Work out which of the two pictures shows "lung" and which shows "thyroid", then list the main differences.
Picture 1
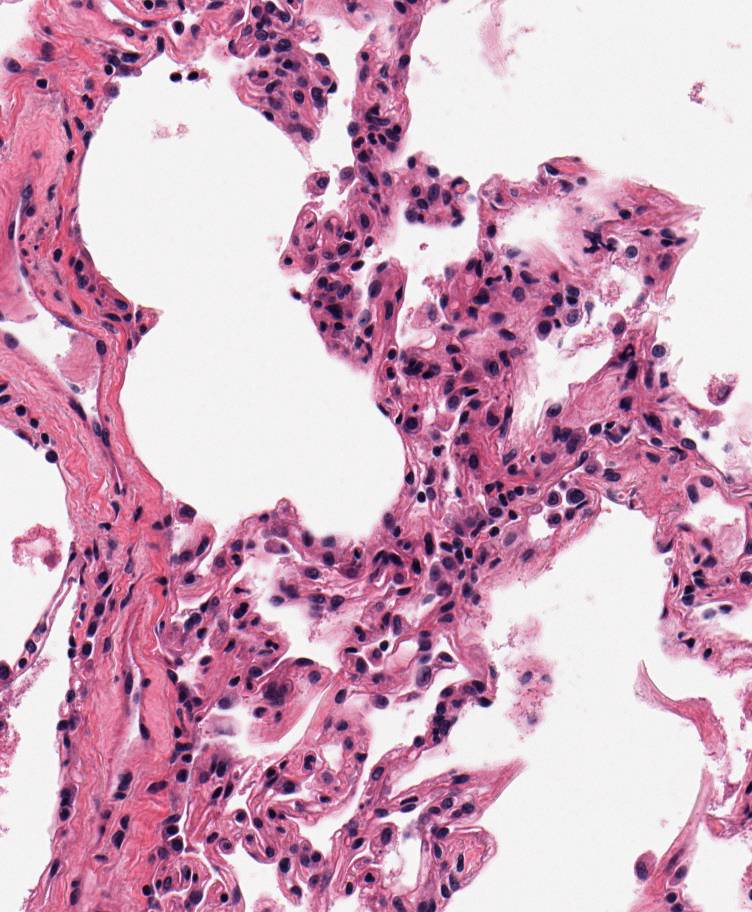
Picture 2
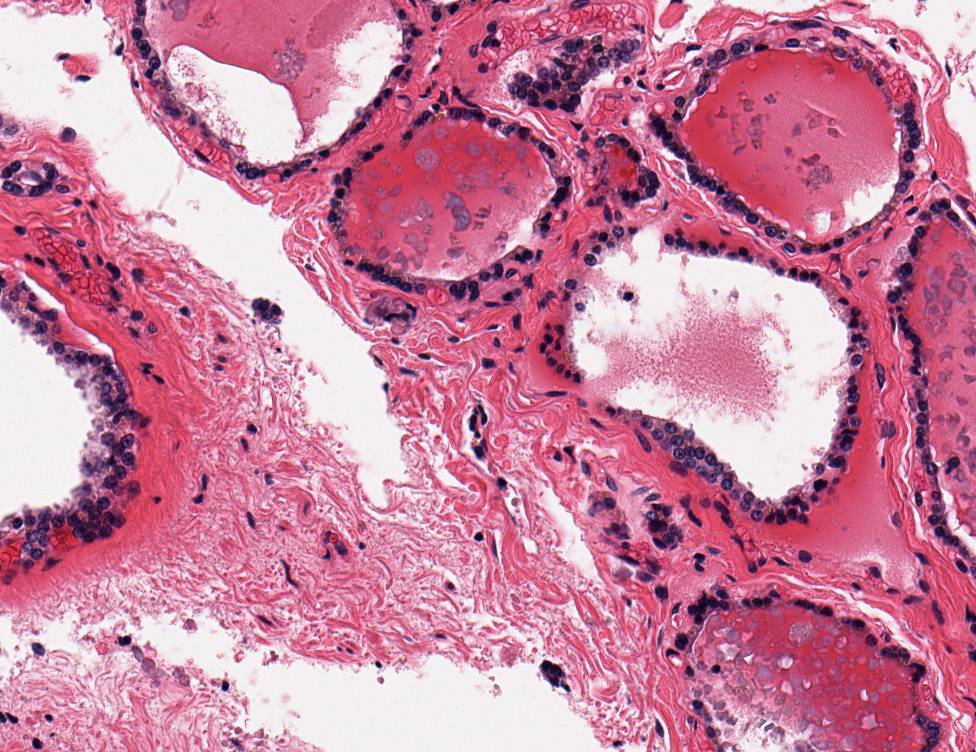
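First, identity: picture 1 is lung and picture 2 is thyroid. Second, the spaces: in picture 1 a network of branching septa encloses large empty spaces, the largest at upper left, while in picture 2 rounded to oval spaces, packed across the upper and right parts and separated by thin fibrous septa, are mostly filled with pink material.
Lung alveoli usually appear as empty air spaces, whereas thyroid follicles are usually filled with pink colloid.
Third, the cells: picture 1 has dark, mostly round to oval nuclei throughout its septa; in picture 2 the lining cells have scant cytoplasm, so their dark nuclei sit close together.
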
